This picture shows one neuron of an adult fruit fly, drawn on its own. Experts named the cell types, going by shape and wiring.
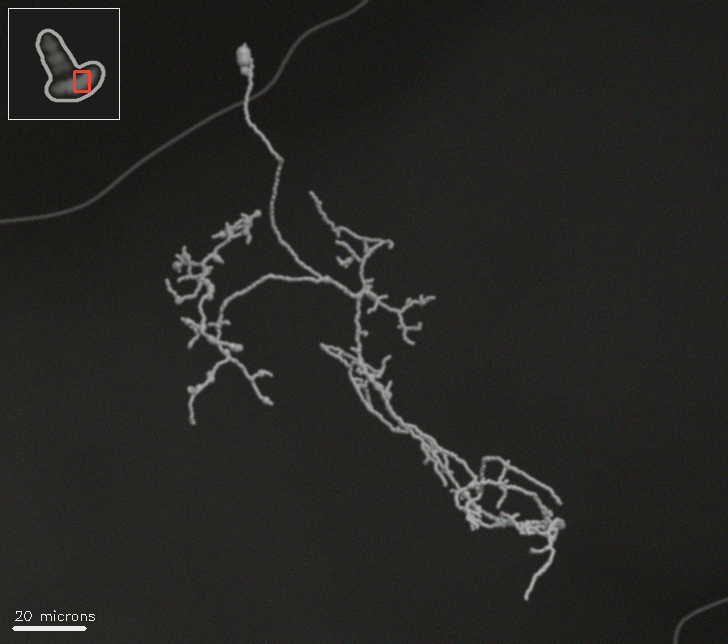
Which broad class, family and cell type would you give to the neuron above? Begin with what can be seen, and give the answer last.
By the scale bar it is about 160 microns tall in this view. The picture shows dozens of branch ends. This is a central-brain intrinsic neuron. The family is hemilineage PSp1. Its cell type is PS191.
